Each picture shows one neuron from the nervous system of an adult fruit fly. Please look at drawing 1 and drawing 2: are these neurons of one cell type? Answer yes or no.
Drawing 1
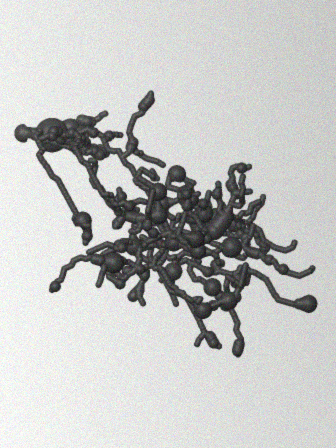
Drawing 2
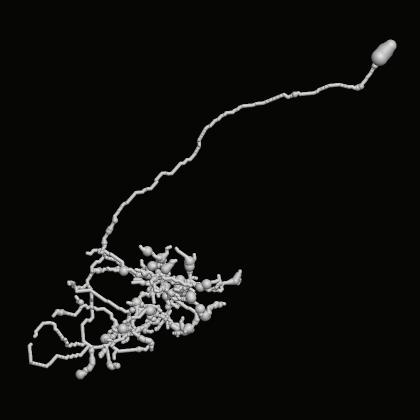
yes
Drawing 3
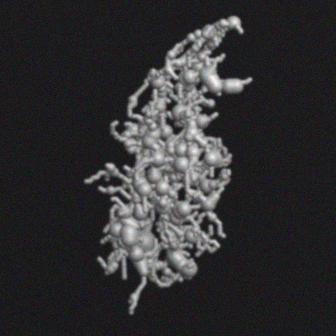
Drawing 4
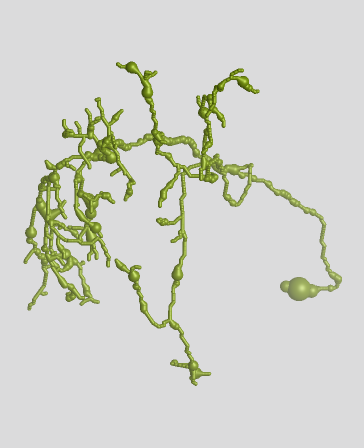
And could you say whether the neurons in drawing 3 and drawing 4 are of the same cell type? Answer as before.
no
